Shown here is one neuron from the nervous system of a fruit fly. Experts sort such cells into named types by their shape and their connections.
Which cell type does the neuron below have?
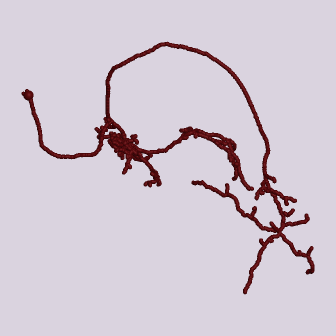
CB4231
